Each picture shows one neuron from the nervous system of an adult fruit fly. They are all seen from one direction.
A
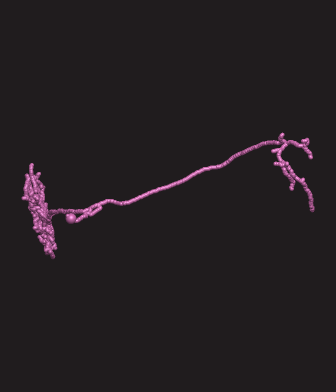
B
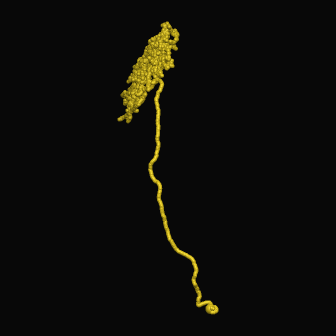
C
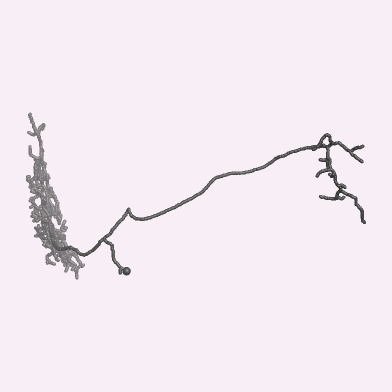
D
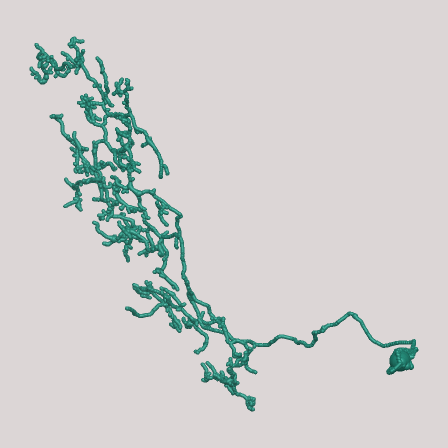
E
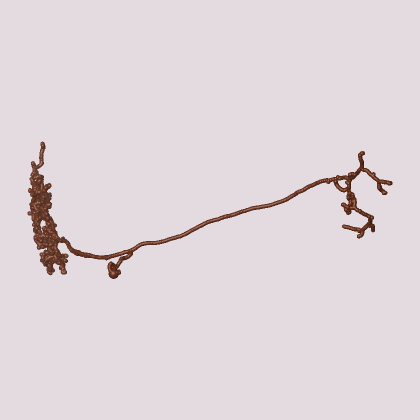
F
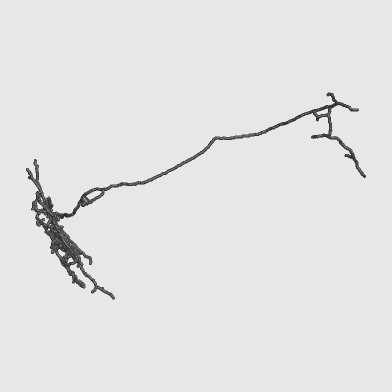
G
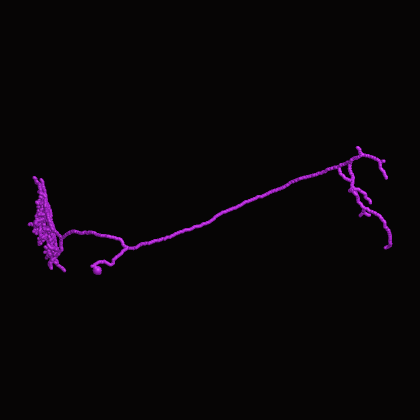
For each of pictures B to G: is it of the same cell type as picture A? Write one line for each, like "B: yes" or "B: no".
B: no
C: yes
D: no
E: yes
F: yes
G: yes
